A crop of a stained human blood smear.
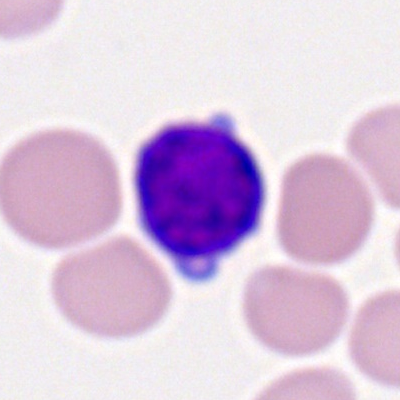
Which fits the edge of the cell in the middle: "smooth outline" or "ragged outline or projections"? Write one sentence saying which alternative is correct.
Along its outline, the cell is ragged or frayed, or bears projections, blebs or tags.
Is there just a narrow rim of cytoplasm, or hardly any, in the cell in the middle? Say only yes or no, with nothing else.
Yes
